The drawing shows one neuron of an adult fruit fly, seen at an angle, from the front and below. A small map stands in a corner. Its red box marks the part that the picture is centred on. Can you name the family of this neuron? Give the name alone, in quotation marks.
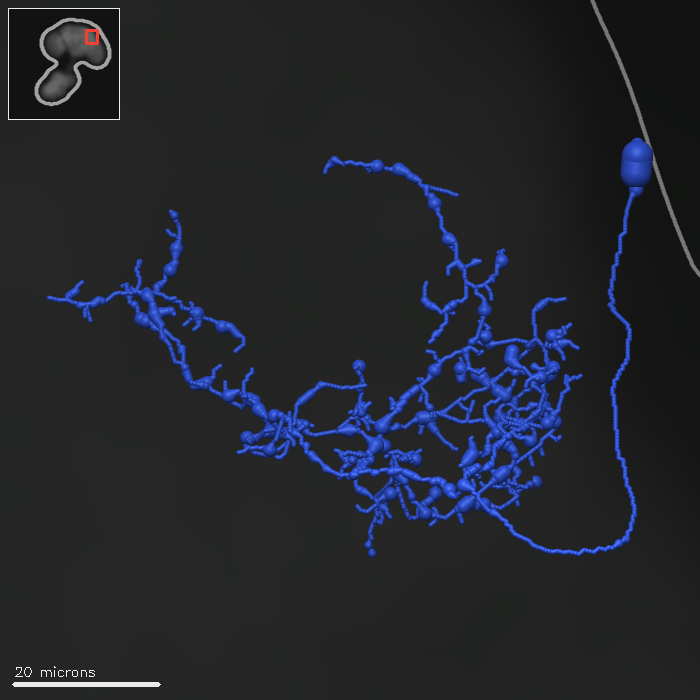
"hemilineage LHl1"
